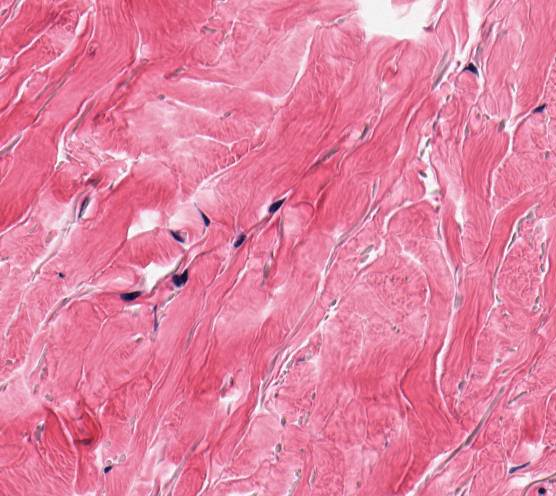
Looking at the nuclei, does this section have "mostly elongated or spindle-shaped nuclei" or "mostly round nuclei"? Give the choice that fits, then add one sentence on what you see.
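Mostly elongated or spindle-shaped nuclei. The few nuclei are small, dark and spindle-shaped.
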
